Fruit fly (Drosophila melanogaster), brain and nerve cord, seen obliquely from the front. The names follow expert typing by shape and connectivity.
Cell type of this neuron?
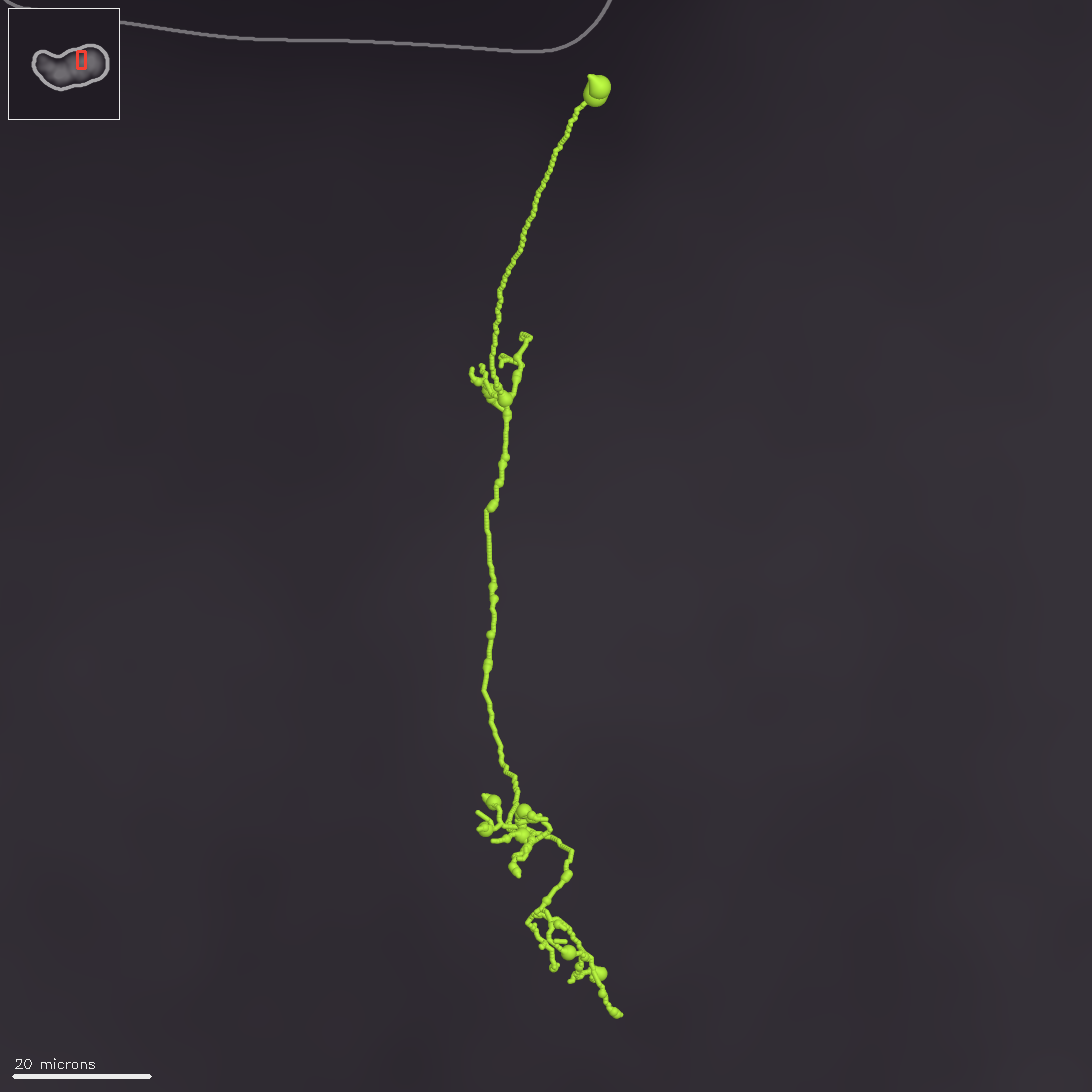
PFNp_b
